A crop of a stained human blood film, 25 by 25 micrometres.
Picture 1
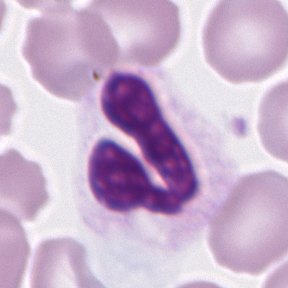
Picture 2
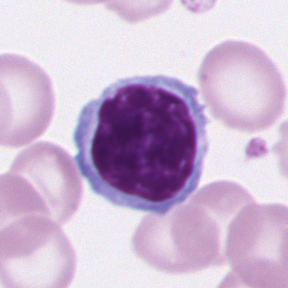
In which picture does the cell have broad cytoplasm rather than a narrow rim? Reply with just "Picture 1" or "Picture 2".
Picture 1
